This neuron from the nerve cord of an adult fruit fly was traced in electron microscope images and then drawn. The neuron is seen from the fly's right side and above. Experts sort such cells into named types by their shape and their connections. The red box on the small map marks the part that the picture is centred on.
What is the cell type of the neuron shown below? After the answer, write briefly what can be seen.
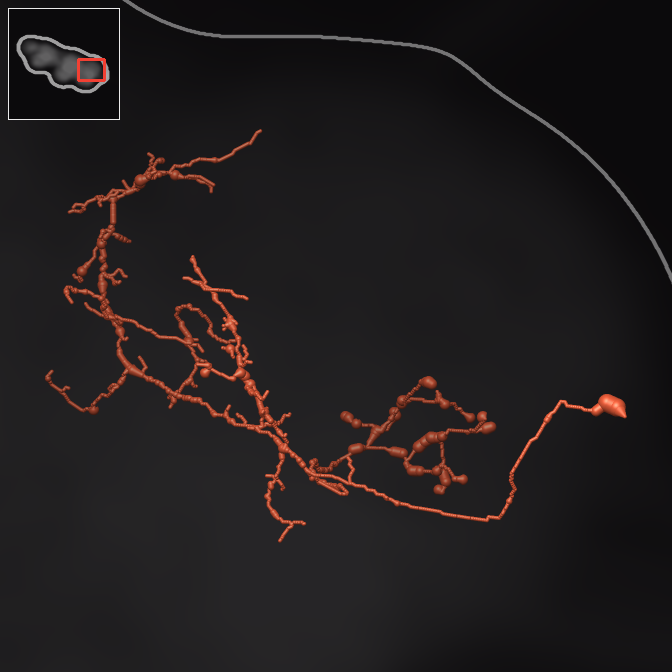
Its cell type is IN09A076. It is a nerve-cord intrinsic neuron. Dozens of branch ends can be seen. In this view it is wider than it is tall.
